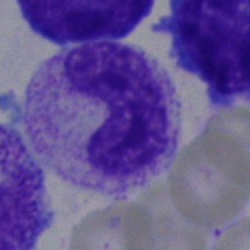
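Band neutrophil in a stained human bone marrow smear, the cell in the middle of the field. Its outline looks round and smooth. The nucleus appears as a thick curved band, deeply indented, with the indentation opening to the left. I'd call the chromatin dense and coarsely clumped. I see no vacuoles in the cytoplasm.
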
